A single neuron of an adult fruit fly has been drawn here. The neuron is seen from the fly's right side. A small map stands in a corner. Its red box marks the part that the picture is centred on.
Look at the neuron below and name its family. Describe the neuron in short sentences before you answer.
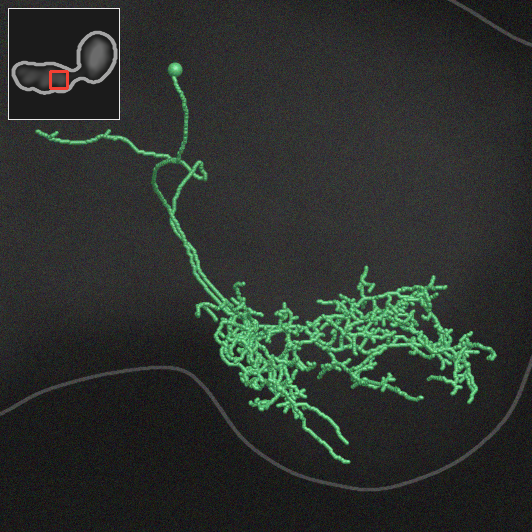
The picture shows dozens of branch ends. In this view it is about as wide as it is tall. This is a nerve-cord intrinsic neuron. Its family is hemilineage 23B.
